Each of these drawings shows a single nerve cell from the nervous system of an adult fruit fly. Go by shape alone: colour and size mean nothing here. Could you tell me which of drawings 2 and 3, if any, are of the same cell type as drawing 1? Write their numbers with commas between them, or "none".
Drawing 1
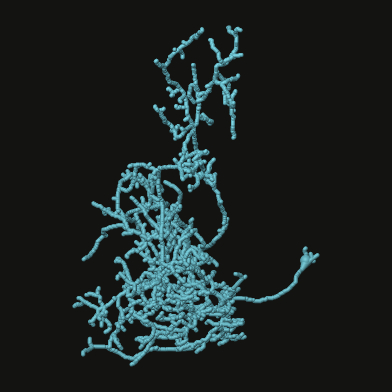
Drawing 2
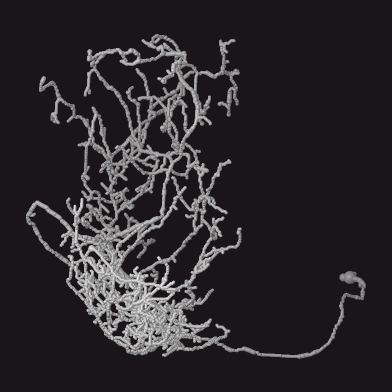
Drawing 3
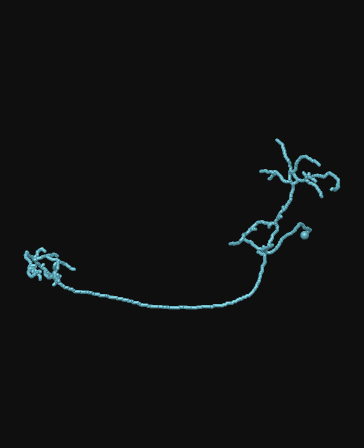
2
